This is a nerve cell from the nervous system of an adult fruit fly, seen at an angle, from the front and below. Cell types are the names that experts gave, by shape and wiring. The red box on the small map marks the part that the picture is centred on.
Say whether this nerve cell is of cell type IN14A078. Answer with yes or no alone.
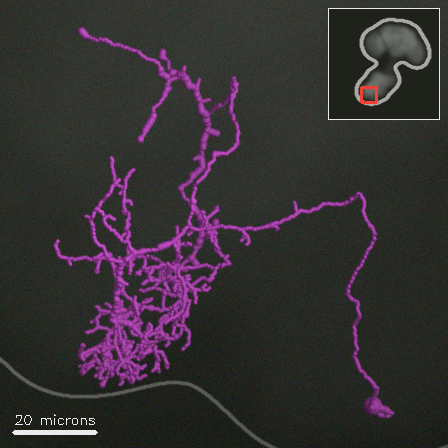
no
